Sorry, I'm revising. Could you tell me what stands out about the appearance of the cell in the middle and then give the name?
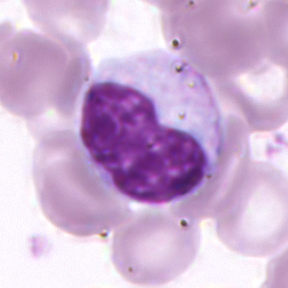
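Round, smooth outline. Nucleus bean-shaped, notched in its upper edge. Nucleus off-centre toward lower left of cell. Cytoplasm pale grey-blue. Cell: metamyelocyte.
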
